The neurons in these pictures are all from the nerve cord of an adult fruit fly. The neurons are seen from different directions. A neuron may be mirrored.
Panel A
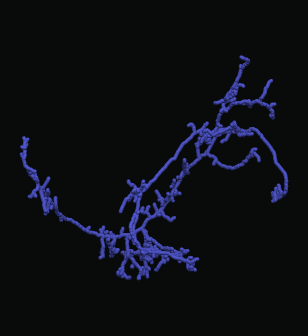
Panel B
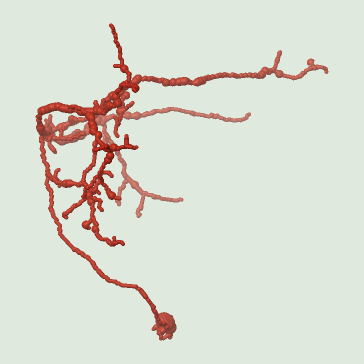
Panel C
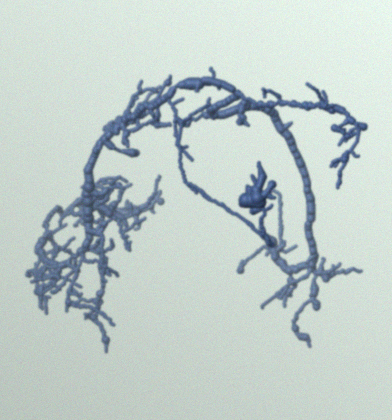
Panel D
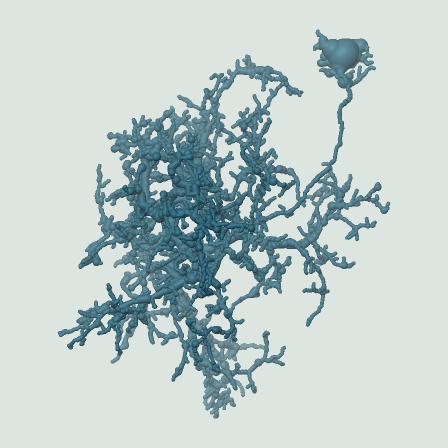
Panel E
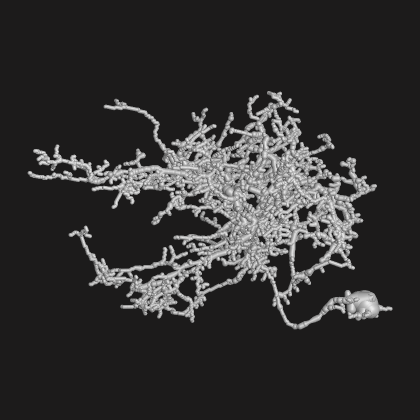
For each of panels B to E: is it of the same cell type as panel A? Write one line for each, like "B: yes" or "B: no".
B: yes
C: yes
D: no
E: no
